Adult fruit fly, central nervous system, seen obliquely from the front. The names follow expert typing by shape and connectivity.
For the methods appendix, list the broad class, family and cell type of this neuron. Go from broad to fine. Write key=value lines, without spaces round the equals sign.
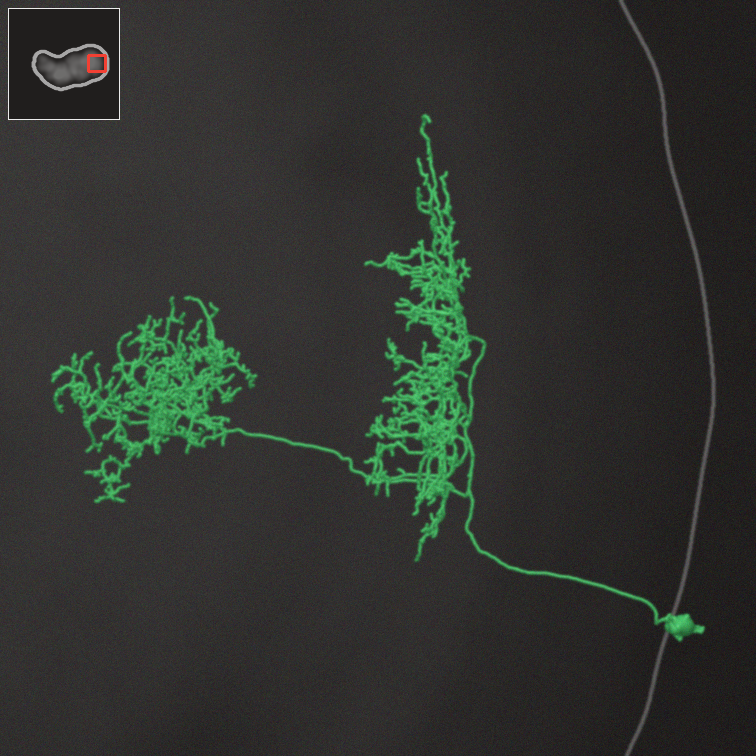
broad_class=optic-lobe intrinsic neuron
family=TmY
cell_type=TmY16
